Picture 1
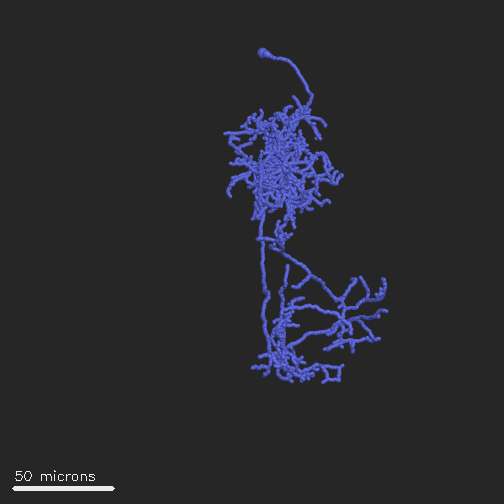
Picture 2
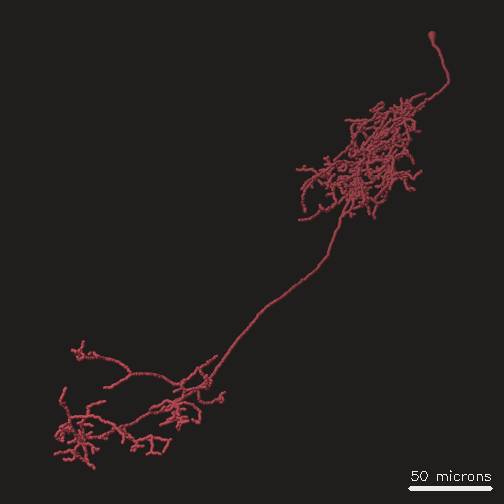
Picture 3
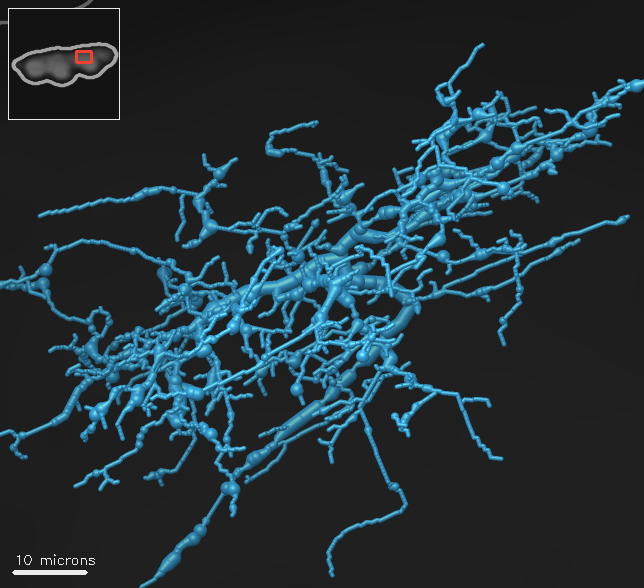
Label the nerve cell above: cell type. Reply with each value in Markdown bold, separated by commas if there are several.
**INXXX110**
